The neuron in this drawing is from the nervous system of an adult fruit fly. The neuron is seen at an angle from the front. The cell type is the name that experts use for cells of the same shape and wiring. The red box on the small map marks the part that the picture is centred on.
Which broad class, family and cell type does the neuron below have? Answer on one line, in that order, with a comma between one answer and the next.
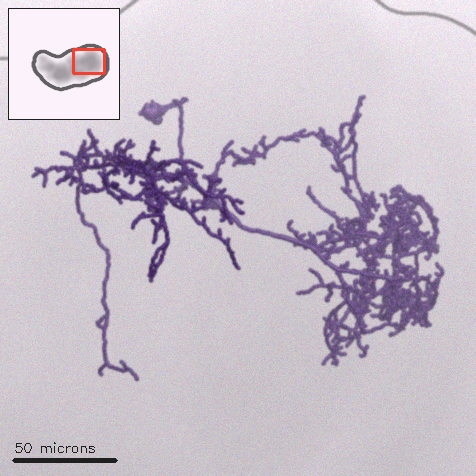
central-brain intrinsic neuron, hemilineage SMPpv2_dorsal, AVLP473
